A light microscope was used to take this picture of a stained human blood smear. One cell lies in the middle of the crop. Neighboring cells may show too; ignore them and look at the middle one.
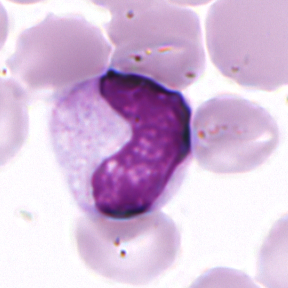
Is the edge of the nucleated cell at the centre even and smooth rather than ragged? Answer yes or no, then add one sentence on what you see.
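Yes. The cell outline is smooth and roughly oval.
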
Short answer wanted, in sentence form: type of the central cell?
The middle of this crop holds a band neutrophil.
